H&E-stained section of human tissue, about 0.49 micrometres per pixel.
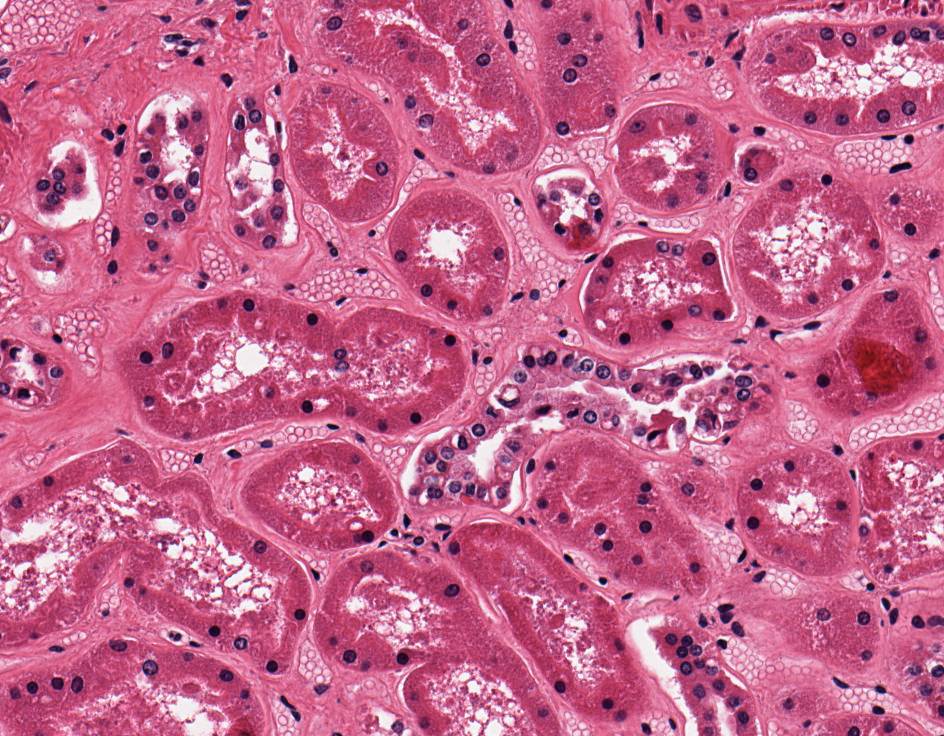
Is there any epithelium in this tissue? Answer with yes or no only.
Yes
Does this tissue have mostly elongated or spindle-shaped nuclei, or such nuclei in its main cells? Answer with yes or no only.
No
